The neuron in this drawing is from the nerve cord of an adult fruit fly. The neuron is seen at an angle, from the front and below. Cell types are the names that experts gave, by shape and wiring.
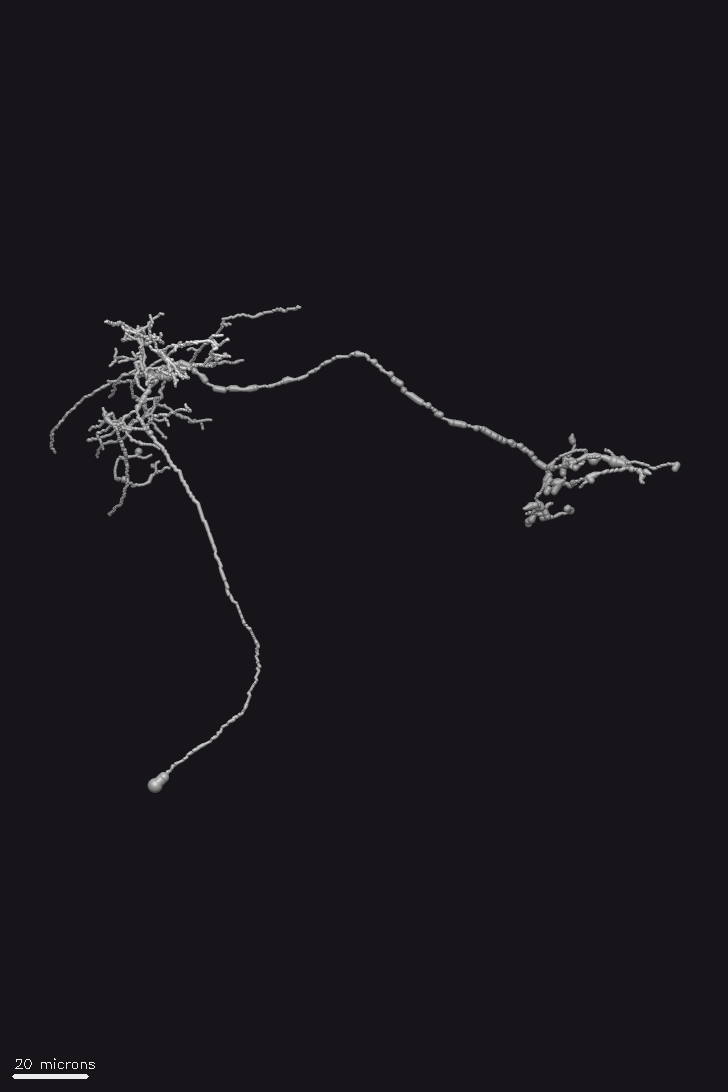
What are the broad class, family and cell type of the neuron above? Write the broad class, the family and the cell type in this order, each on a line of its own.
nerve-cord intrinsic neuron
hemilineage 06A
IN06A040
